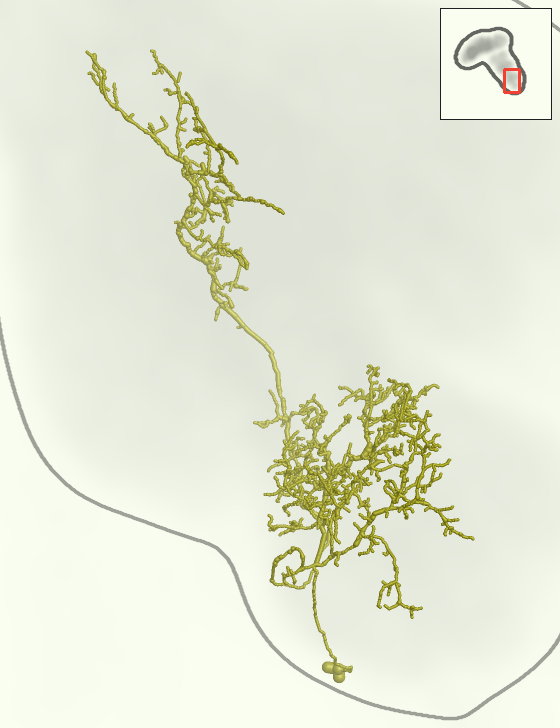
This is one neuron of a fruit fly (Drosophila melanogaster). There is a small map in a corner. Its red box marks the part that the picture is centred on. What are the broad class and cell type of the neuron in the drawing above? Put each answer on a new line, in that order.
nerve-cord intrinsic neuron
INXXX100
